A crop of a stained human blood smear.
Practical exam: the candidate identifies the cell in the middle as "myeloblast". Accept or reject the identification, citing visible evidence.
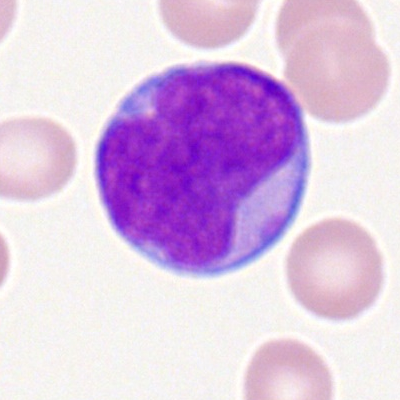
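The cell has a round, smooth outline, and its nucleus fills most of it, with a small notch in the upper-left border. The cytoplasm is pale blue-grey with a deeper blue edge and shows no distinct granules and no vacuoles.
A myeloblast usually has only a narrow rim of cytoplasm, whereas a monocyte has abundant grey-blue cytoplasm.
A nucleus filling most of the cell therefore agrees with myeloblast rather than monocyte.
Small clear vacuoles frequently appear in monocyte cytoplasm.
Their absence here lends monocyte no support. Myeloblast fits this cell.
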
